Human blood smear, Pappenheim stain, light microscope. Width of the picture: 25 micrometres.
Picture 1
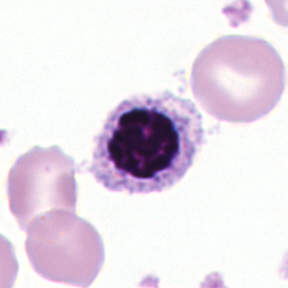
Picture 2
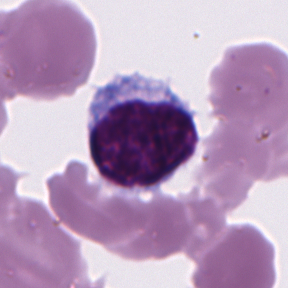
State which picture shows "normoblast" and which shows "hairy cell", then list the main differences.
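Picture 1: normoblast. Picture 2: hairy cell. Outline: the normoblast's edge is slightly ragged and fuzzy, not sharply smooth; the hairy cell has fine, ragged hair-like projections along the upper edge of its cytoplasm. Nucleus: in the normoblast, a single round mass without lobes or indentation, about 6 micrometres across; in the hairy cell, round to slightly oval with a smooth, unindented outline, about 9 by 8 micrometres. Normoblast chromatin is dark purple and densely clumped; no nucleolus is visible.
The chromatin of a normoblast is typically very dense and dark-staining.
Cytoplasm: the normoblast has a pale lilac rim on all sides of the nucleus and no vacuoles; the hairy cell's is scant and pale greyish blue, with no distinct granules.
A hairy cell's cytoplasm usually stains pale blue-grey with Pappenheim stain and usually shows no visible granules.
Red cells press against the lower side of the hairy cell.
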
